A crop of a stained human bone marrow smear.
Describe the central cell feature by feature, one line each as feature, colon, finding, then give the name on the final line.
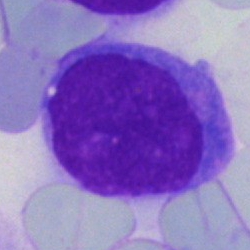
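Cell outline: round to oval, mostly smooth.
Chromatin: finely granular, fairly evenly spread.
Cytoplasm: narrow blue rim, widest on the right side.
Identification: blast.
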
